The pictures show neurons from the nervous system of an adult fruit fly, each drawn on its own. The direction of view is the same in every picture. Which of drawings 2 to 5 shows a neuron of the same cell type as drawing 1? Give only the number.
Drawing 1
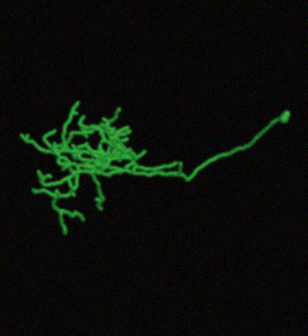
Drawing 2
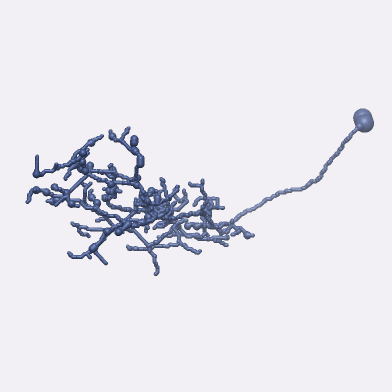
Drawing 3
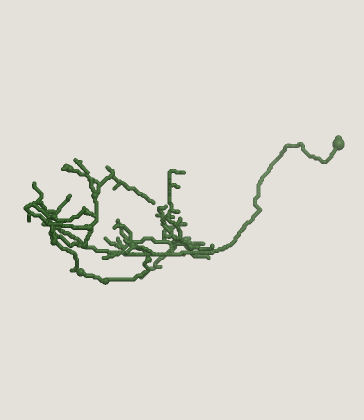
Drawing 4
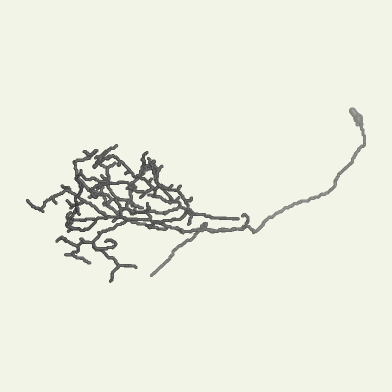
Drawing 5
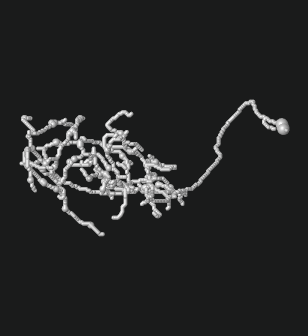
4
